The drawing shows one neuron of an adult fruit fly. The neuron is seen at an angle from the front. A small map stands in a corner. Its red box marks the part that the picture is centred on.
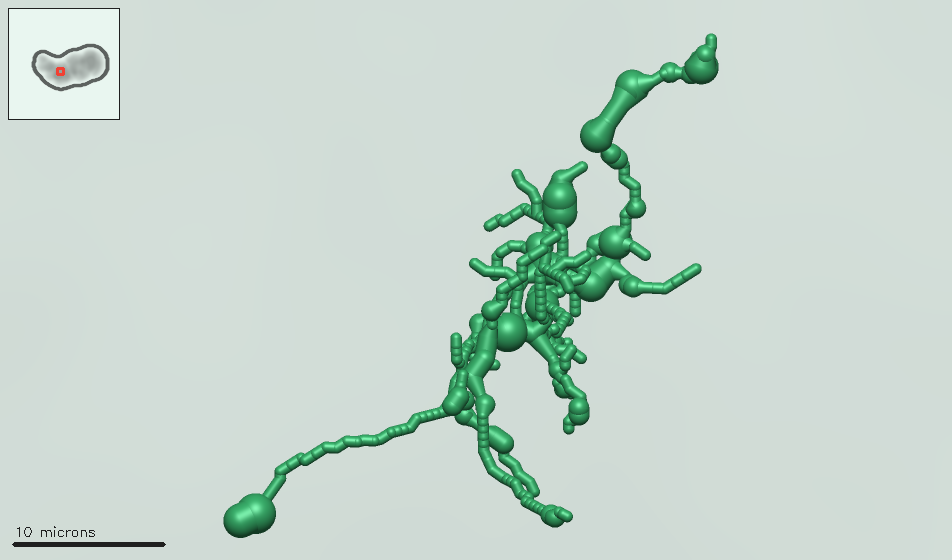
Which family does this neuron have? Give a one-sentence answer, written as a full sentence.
This neuron is within the family Mi.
